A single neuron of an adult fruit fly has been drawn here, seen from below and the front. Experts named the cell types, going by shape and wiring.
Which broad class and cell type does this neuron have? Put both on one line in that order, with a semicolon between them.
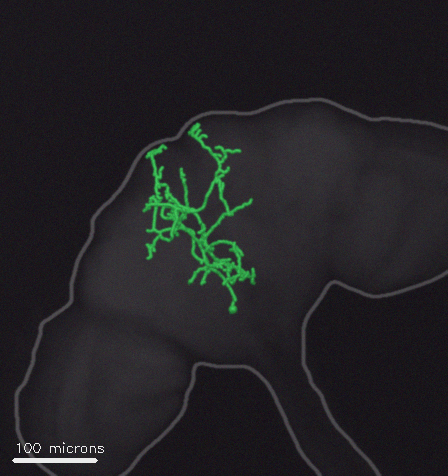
central-brain intrinsic neuron; LAL192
